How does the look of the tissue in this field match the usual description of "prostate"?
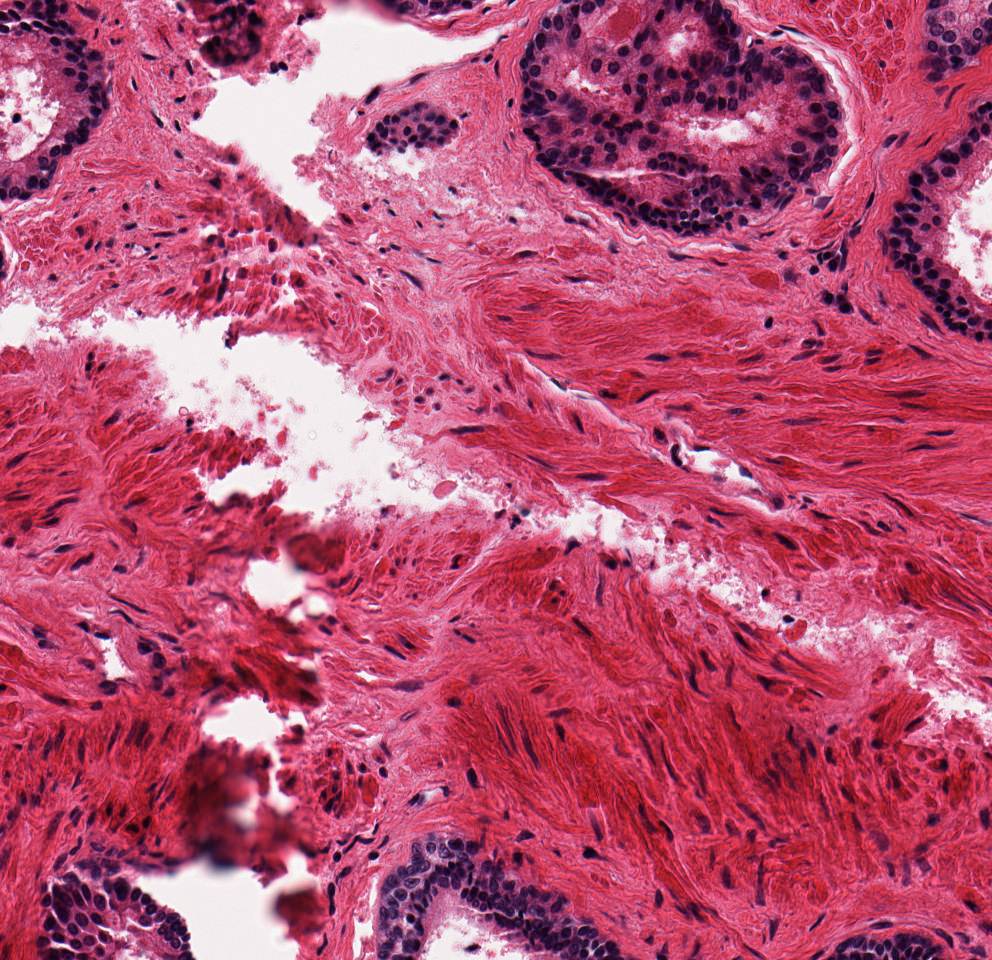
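It's prostate, then: glands sit only around the edges, and stroma fills the centre. The muscle bundles run in several directions, not as one parallel sheet. Between them and around the glands lies paler pink, looser fibrous connective tissue. I see no fat cells anywhere.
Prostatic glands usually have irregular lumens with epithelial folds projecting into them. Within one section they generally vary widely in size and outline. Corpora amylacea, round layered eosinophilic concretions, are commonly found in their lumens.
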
